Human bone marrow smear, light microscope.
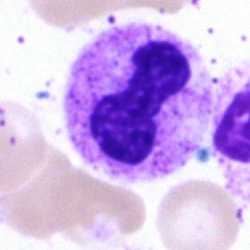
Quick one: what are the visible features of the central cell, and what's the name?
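Looking at the outline first, it is roughly round and smooth. The nucleus runs on a diagonal, from the lower left up to the upper right. Fine purple granules are scattered all through the cytoplasm, and I can see no vacuoles there. So this is a band neutrophil.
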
